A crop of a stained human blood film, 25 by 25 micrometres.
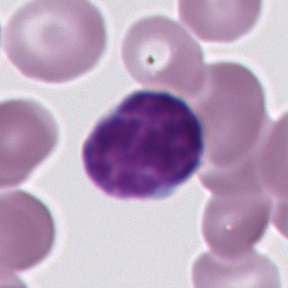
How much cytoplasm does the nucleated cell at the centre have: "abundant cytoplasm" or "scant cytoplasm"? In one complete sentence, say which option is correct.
This cell has scant cytoplasm, no more than a thin rim.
